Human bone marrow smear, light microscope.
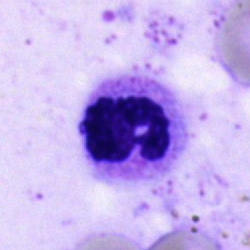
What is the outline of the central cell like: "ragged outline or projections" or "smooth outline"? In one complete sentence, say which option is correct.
The border of this cell is smooth and even.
